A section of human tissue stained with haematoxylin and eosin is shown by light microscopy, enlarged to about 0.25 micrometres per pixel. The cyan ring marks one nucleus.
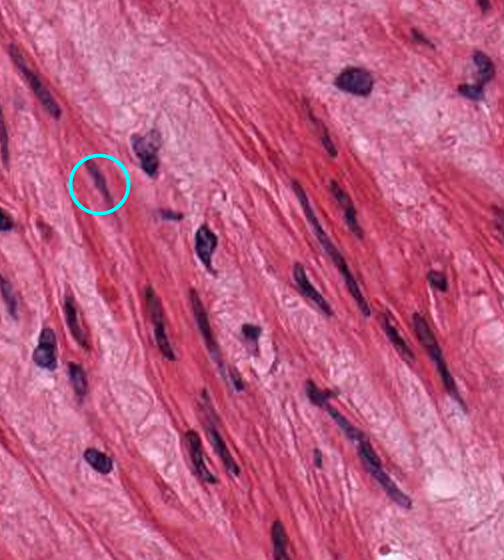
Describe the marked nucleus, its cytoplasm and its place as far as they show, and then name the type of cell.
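The nucleus is slender and elongated, a thin dark streak. The nucleus lies with its long axis running diagonally, in the same direction as the pink fibres around it. The cytoplasm is pink and streaky, and no clear outline separates it from the adjacent fibres. The cell lies within a band of closely packed, parallel pink fibres. It is a smooth muscle cell.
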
